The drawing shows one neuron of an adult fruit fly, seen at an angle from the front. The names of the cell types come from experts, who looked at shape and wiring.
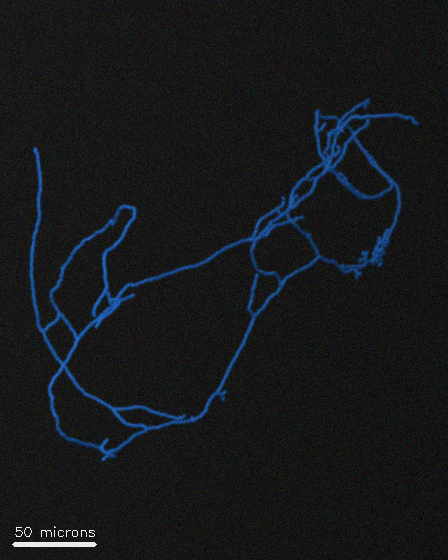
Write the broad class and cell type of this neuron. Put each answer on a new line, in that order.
sensory neuron entering the nerve cord
SNxx31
